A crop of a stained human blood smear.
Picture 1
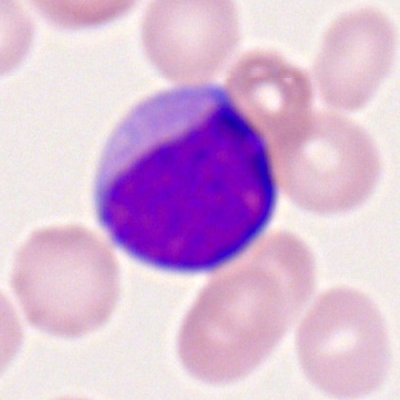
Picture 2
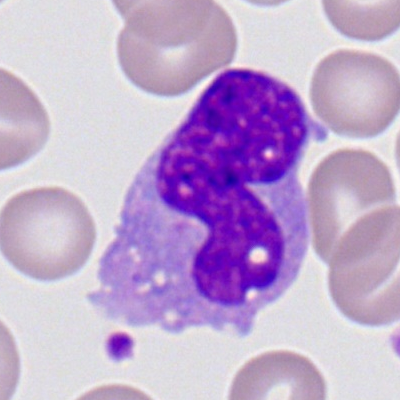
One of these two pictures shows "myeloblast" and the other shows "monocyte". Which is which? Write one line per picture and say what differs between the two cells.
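Picture 1 shows a myeloblast: No vacuoles are visible in the cytoplasm.
Picture 2 shows a monocyte: Several small clear vacuoles are scattered in the cytoplasm.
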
